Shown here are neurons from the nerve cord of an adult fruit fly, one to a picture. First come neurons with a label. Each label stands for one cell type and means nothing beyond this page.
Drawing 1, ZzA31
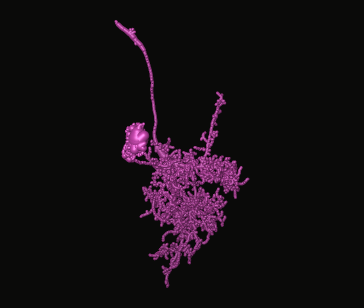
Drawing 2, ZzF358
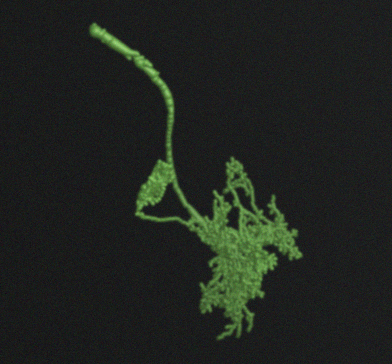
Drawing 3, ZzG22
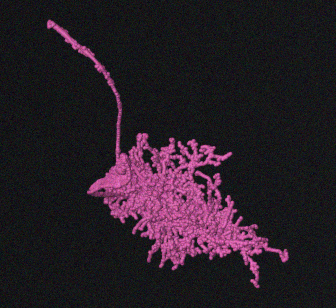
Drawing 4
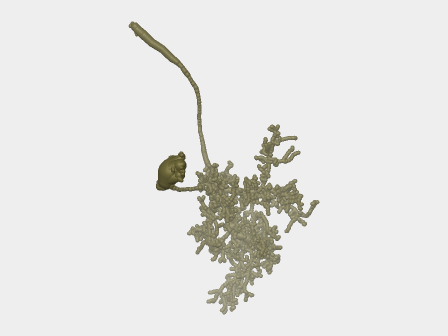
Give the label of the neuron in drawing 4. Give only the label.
ZzA31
